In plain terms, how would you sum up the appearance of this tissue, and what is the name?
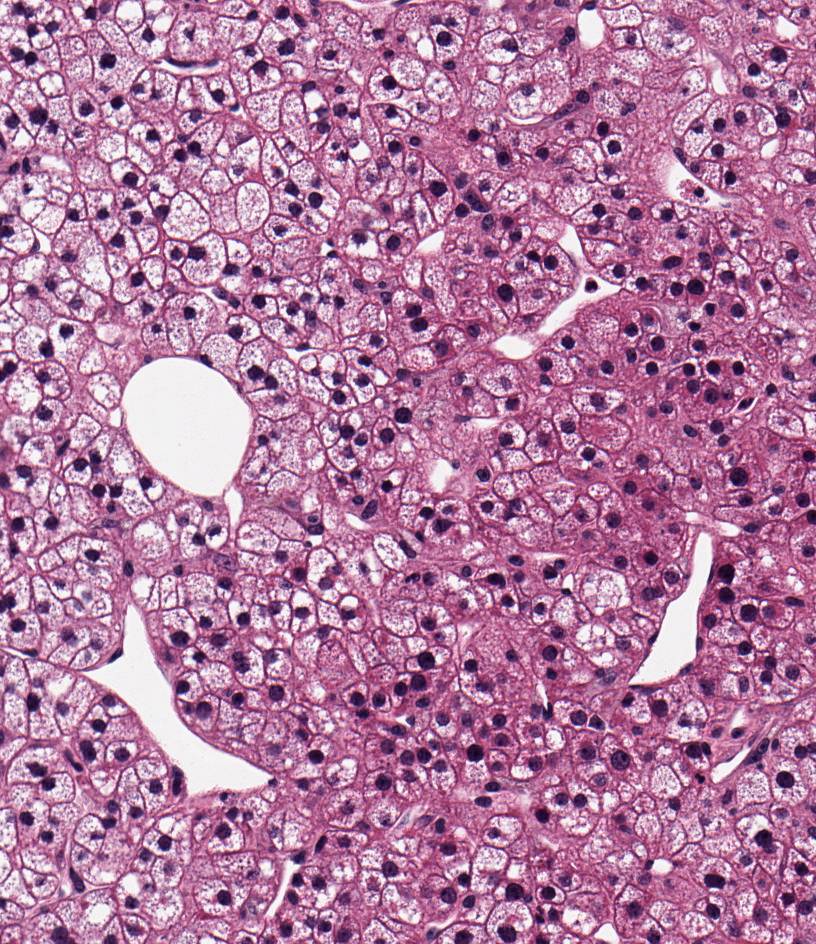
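You've got solid sheets and cords of large polygonal cells across the whole field, and no glands or tubules. Most cells on the left half have pale, foamy, finely vacuolated cytoplasm. Nuclei are small, round and dark, usually one sitting centrally per cell. Stroma's scant, thin delicate strands between the groups. That's adrenal gland.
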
